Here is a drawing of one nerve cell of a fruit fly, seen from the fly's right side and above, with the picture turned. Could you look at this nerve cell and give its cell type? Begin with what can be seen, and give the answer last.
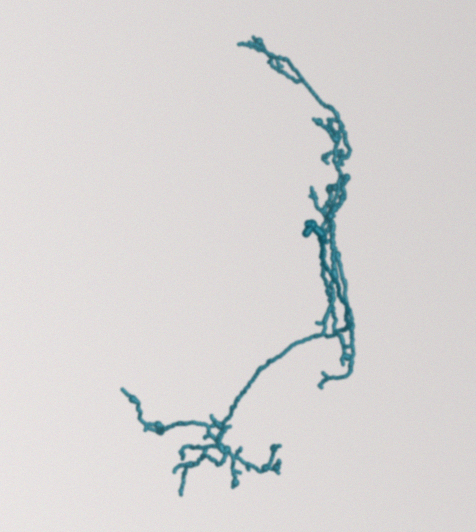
Dozens of branch ends can be seen. As drawn here it is taller than it is wide. This is a central-brain intrinsic neuron. It is of cell type SLP267.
